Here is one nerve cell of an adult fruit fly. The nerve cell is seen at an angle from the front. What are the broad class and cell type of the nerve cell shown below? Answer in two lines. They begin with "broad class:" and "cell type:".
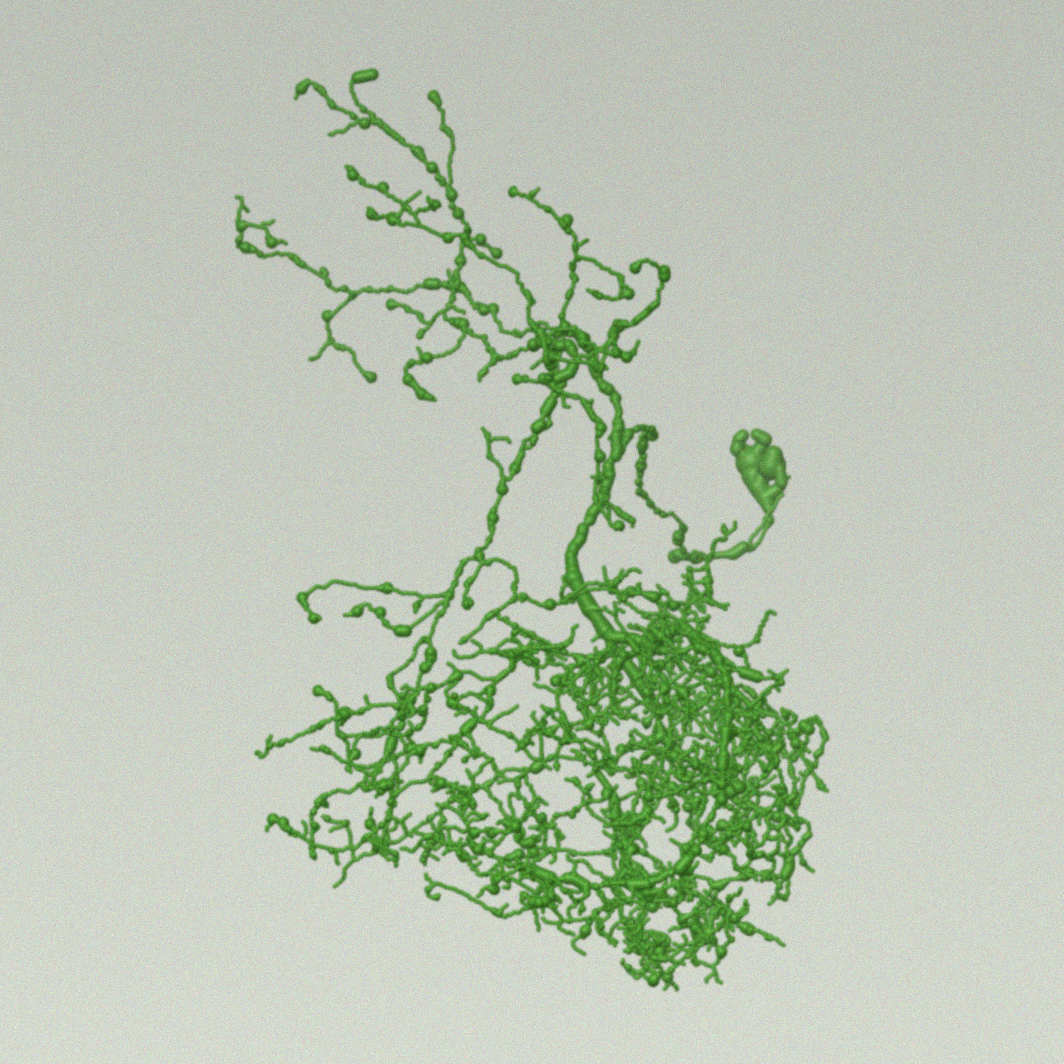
broad class: central-brain intrinsic neuron
cell type: AVLP565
